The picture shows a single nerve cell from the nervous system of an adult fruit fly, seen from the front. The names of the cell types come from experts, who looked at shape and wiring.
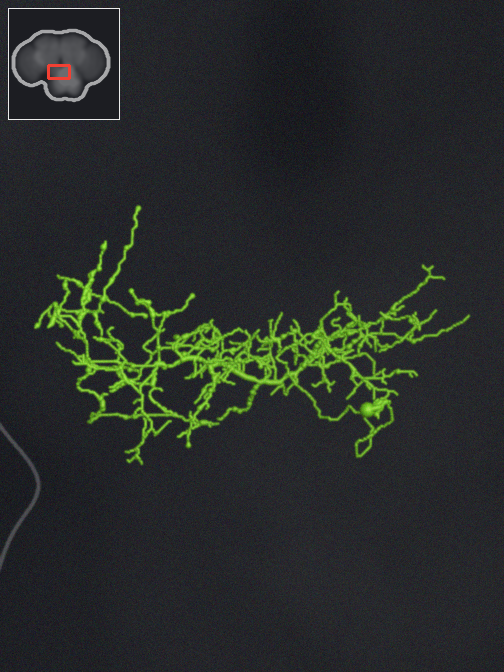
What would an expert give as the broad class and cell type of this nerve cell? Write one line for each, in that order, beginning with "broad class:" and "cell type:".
broad class: central-brain intrinsic neuron
cell type: GNG086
